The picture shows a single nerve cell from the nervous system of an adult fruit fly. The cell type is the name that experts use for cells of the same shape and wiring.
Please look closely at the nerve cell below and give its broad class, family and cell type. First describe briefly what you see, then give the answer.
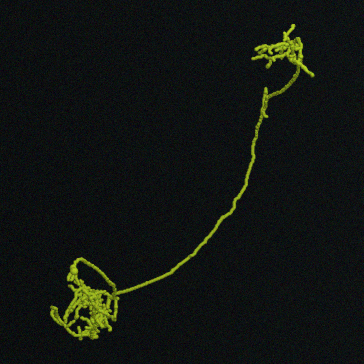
The cell body is at the lower left of the picture. In this view it is about as wide as it is tall. This is a central-brain intrinsic neuron. The family is hemilineage ALlv1. The cell type is VP1m+VP2_lvPN2.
